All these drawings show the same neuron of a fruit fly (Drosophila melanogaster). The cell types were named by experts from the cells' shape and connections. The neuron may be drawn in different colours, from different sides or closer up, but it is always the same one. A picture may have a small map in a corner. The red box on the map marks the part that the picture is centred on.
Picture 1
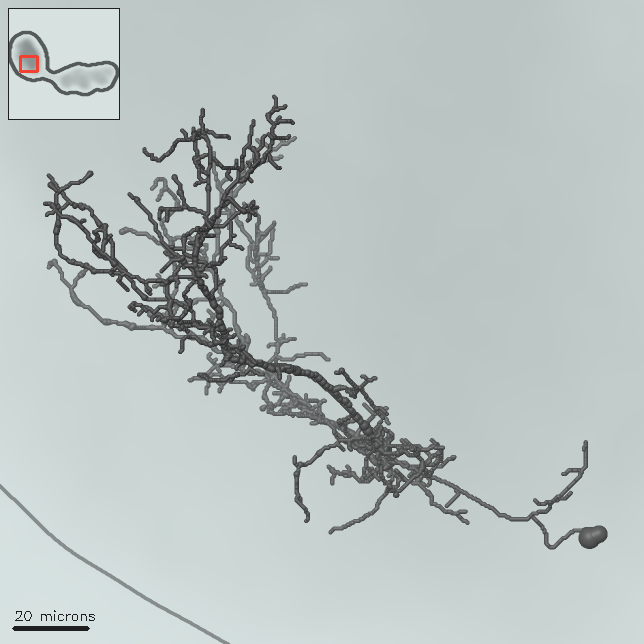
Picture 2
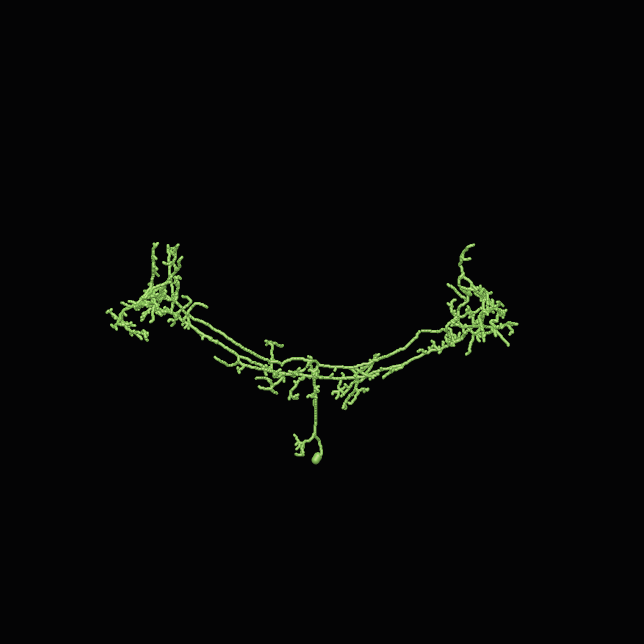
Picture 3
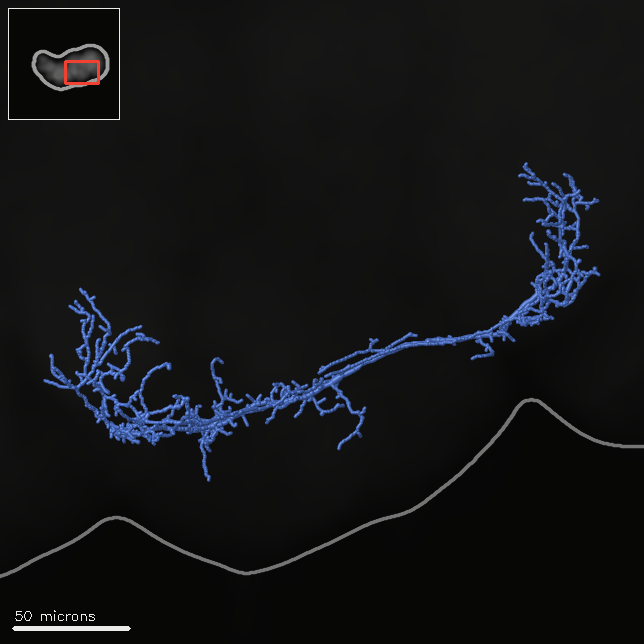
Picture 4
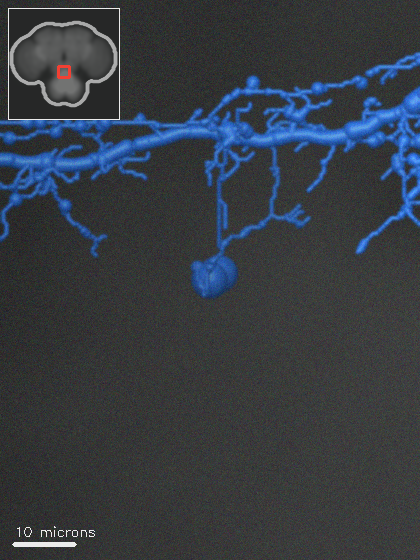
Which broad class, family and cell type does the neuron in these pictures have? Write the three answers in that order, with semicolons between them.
central-brain intrinsic neuron; hemilineage LB0; SAD099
